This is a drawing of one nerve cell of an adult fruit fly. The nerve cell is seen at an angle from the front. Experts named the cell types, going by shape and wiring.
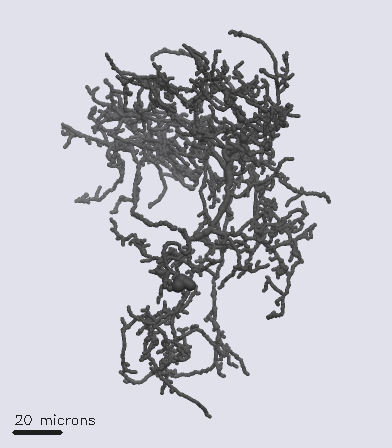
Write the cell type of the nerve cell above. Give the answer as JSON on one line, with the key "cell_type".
{"cell_type": "CL092"}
